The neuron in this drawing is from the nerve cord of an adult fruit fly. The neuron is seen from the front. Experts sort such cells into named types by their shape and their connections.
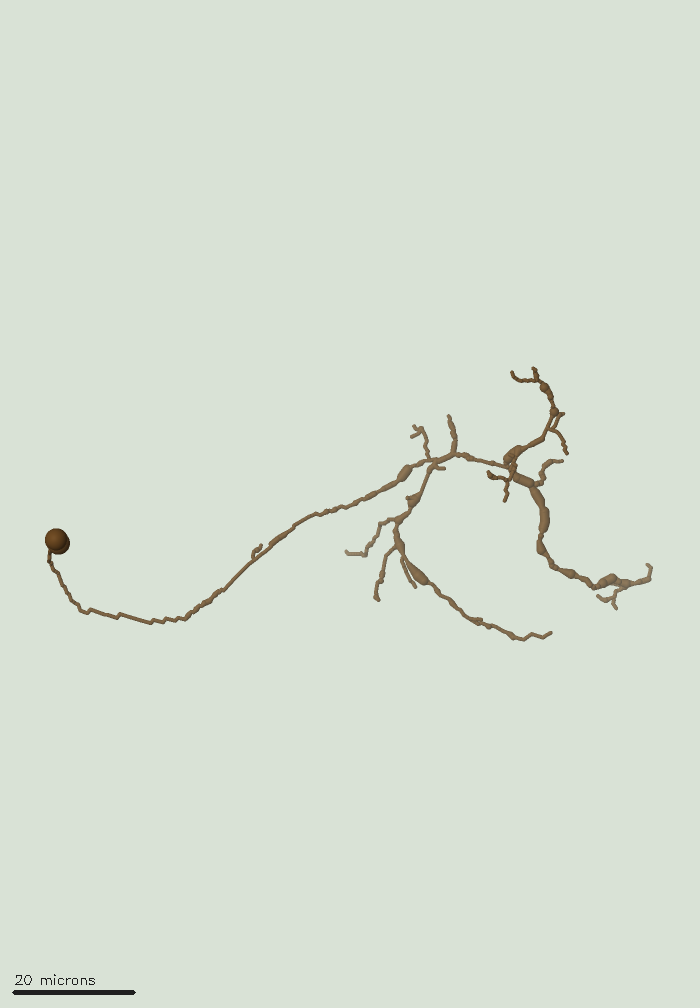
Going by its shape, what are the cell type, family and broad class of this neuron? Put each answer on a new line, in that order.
IN13B091
hemilineage 13B
nerve-cord intrinsic neuron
